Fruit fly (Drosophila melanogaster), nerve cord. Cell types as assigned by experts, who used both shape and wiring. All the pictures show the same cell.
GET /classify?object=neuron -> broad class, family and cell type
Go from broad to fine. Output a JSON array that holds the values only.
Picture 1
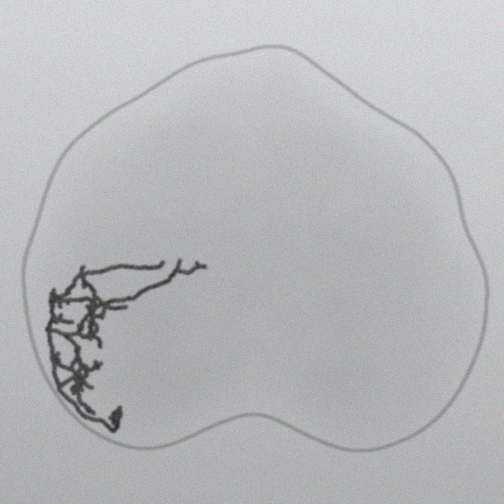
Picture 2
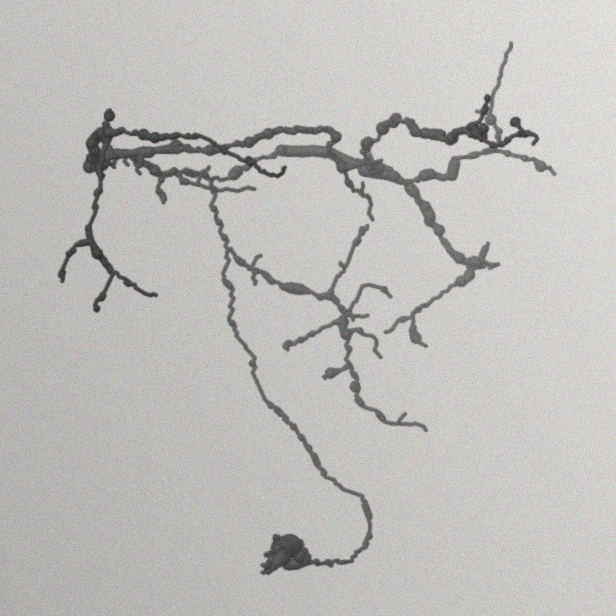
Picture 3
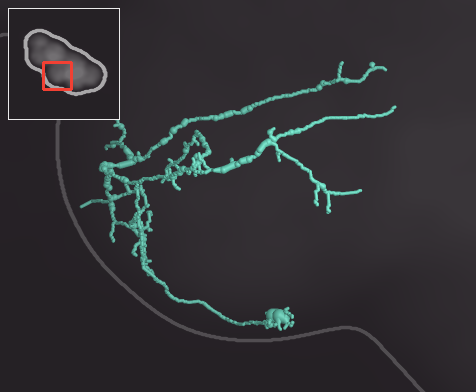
["nerve-cord intrinsic neuron", "hemilineage 13A", "IN13A022"]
